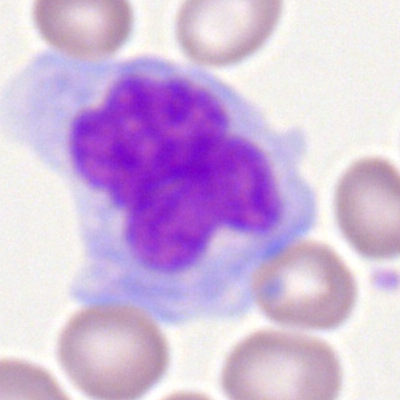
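Monocyte with an irregularly lobed, folded nucleus whose edge shows several indentations. Its chromatin is mottled, paler patches lying among darker purple areas. Abundant pale greyish-blue cytoplasm surrounds the nucleus on all sides.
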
